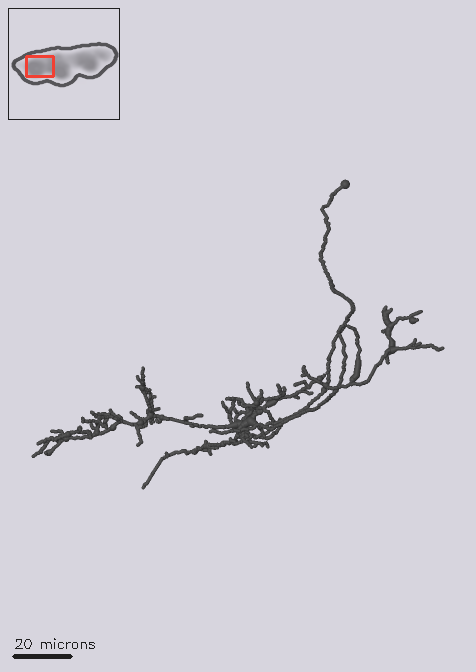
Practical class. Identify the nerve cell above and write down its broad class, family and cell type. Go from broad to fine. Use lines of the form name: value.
broad class: nerve-cord intrinsic neuron
family: hemilineage 23B
cell type: IN23B013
